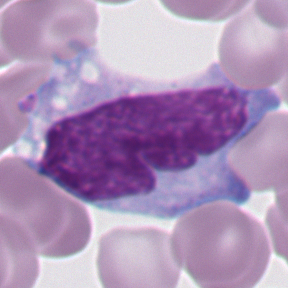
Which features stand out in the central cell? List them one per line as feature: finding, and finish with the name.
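Outline: irregular and angular, several pointed corners
Nucleus: elongated, lying lengthwise from left to right
Notch: deep, on the lower side, setting off a tongue-like lobe
Cytoplasm: abundant, pale greyish blue
Name: monocyte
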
